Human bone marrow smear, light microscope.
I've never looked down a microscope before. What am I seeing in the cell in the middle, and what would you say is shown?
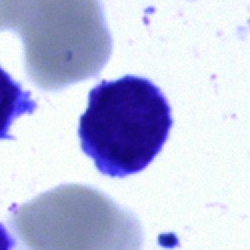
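The cell is roughly round, with a slightly bumpy, irregular edge. Its nucleus fills almost the whole cell, and the chromatin is dense, staining dark purple-blue throughout. Only a very thin rim of deep blue cytoplasm shows, most visible at the lower edge. This is a lymphocyte.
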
